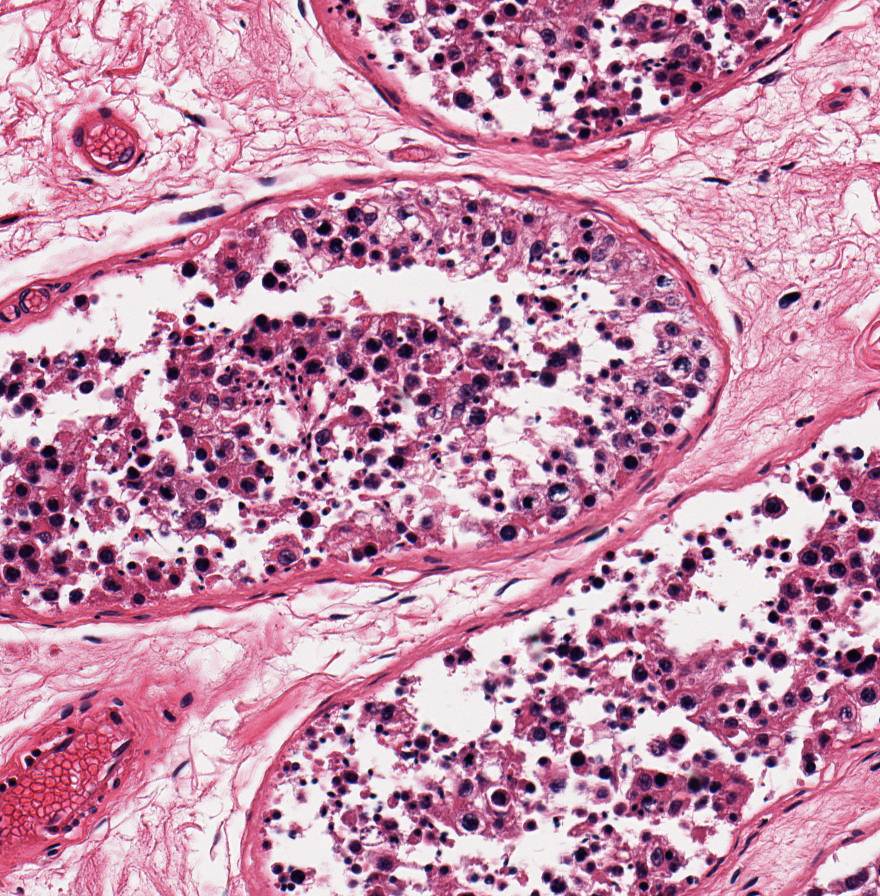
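Testis: tubules, each bounded by a thin pink fibrous wall containing flattened, elongated nuclei. The tubules are filled with numerous loosely arranged cells, mostly with round, darkly stained nuclei. In the central tubule, a curved cleft-like space separates an outer rim of cells from an inner cell mass. Lower left: a vessel packed with red blood cells.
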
